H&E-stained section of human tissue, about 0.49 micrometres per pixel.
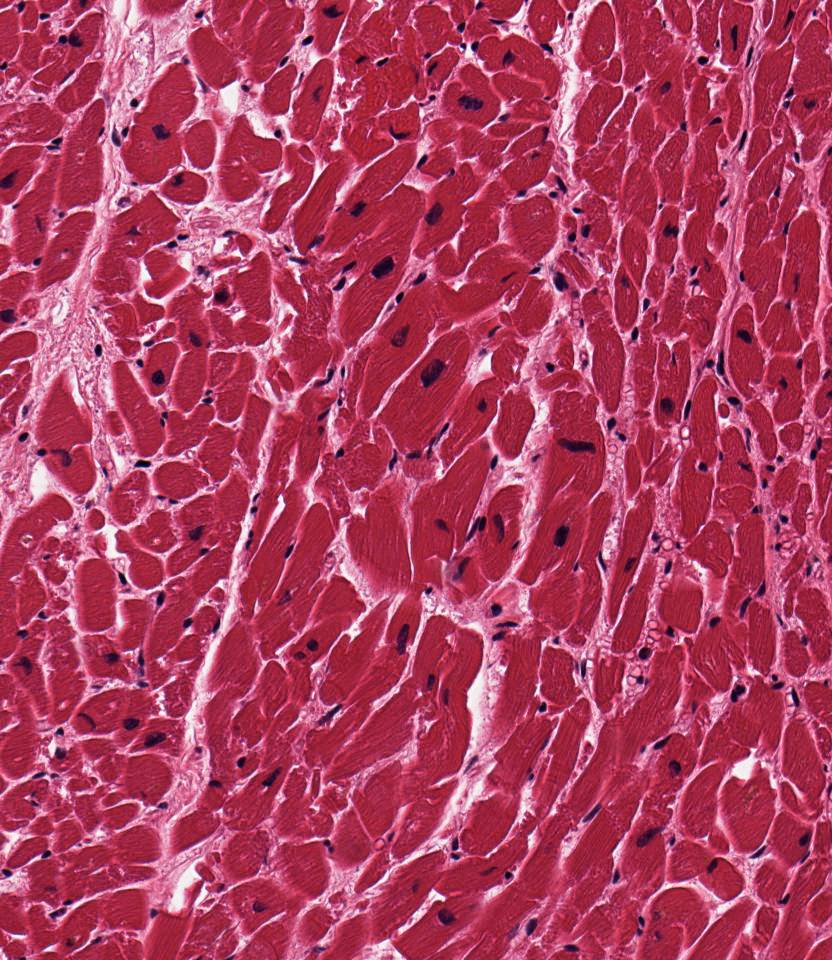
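Left ventricle of the heart. Notice how several muscle fibres branch and join their neighbours. The cytoplasm stains deeply eosinophilic, with faint longitudinal striations. Some muscle nuclei are enlarged, dark and blocky, bigger than those beside them. Between the fibres you'll also spot small dark elongated nuclei of interstitial cells.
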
